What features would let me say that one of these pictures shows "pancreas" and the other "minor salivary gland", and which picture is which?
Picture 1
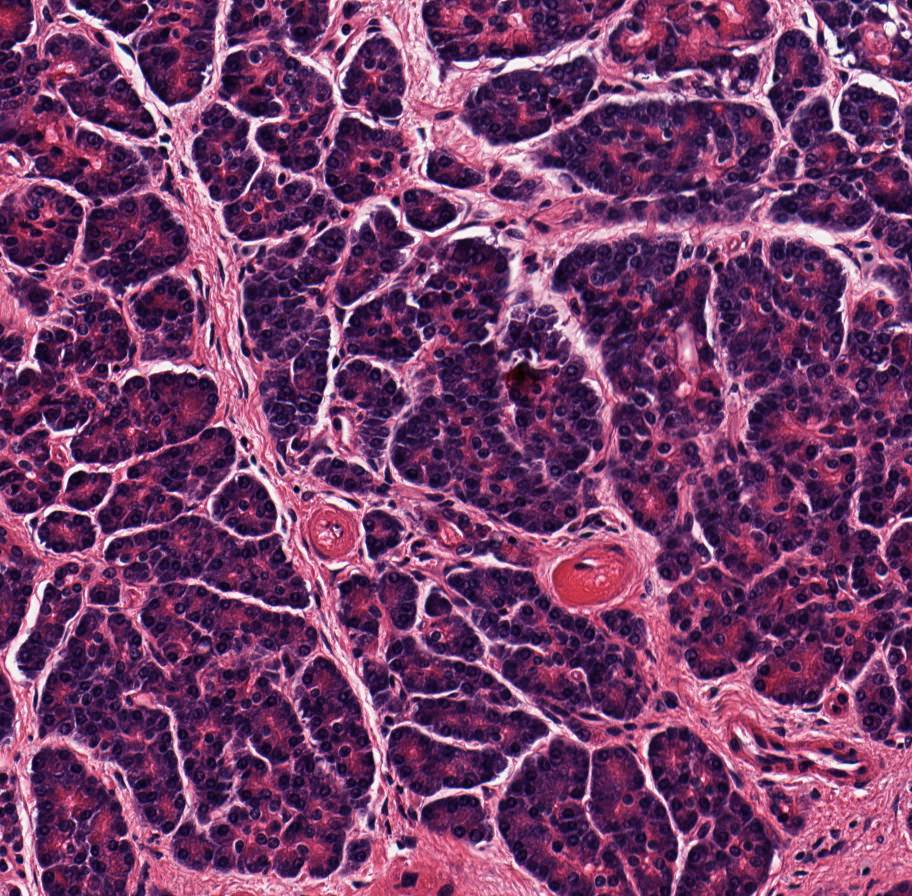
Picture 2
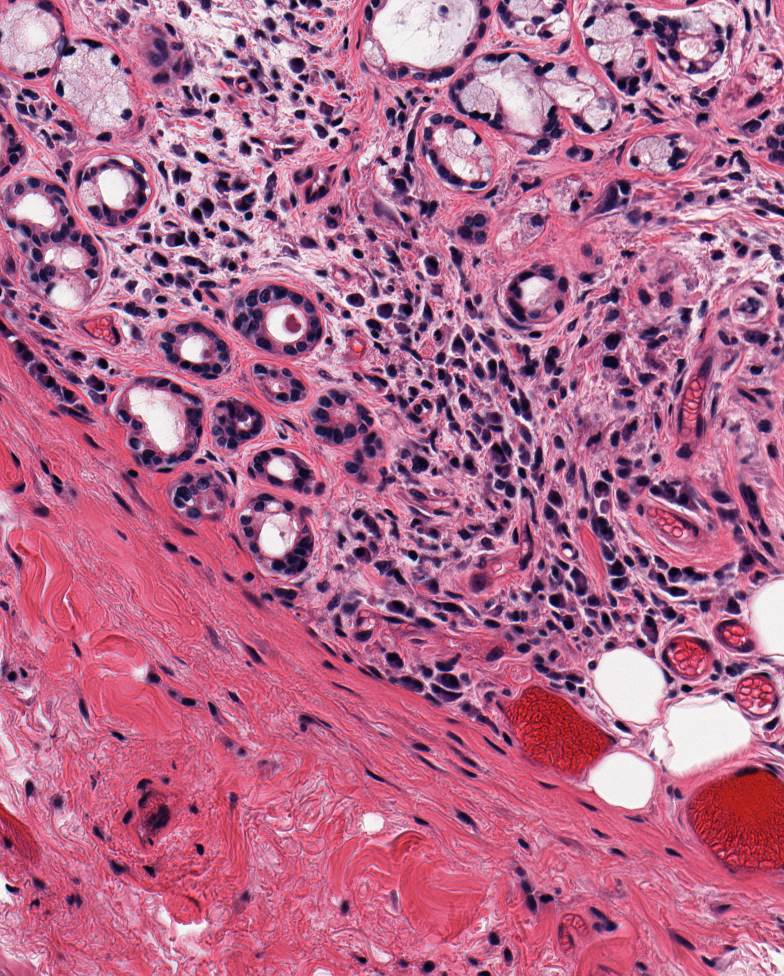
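Picture 1, then, is the pancreas, and picture 2 is a minor salivary gland. Looking at picture 1, closely packed acini fill most of the field, grouped into lobules by thin pink fibrous septa. Each acinar cell holds a round dark nucleus at its basal end and pink cytoplasm at its apical end, with deep purple cytoplasm outside that pink zone. The lumens, I notice, are tiny and barely visible. In picture 2, by contrast, small glands sit in a cellular stroma, with dense pink fibrous tissue at the lower left. Near the top, the gland cells have pale, foamy, mucus-filled cytoplasm.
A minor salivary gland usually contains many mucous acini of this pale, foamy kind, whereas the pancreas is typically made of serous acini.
And between the central glands, the stroma is crowded with small, round, dark nuclei.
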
